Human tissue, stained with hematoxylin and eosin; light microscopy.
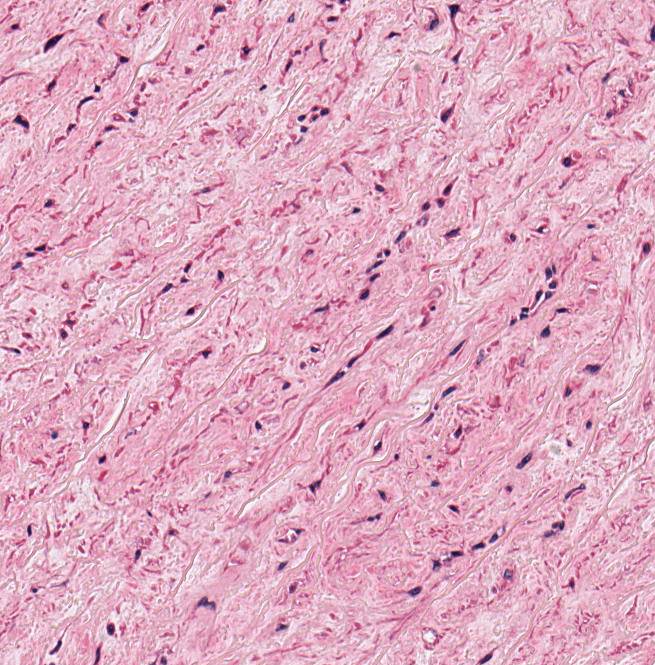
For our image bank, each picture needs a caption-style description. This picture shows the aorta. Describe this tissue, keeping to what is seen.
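Follow the fibres and spindle cells; most run diagonally, lower left to upper right. The nuclei are sparse and widely spaced in the stroma. Spindle cells have scant cytoplasm that blends into the surrounding pink fibres without clear borders. And you'll find no epithelium anywhere.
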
